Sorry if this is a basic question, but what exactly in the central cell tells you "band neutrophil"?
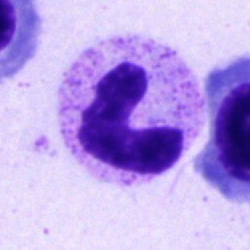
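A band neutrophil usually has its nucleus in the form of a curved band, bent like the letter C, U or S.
In this cell, one arm of the nucleus points upward while the other extends to the right.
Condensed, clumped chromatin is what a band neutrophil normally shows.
The chromatin here fits that: it is dark purple and densely condensed. The cytoplasm is pale pinkish-lilac rather than blue, with fine pink-purple granules scattered throughout.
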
